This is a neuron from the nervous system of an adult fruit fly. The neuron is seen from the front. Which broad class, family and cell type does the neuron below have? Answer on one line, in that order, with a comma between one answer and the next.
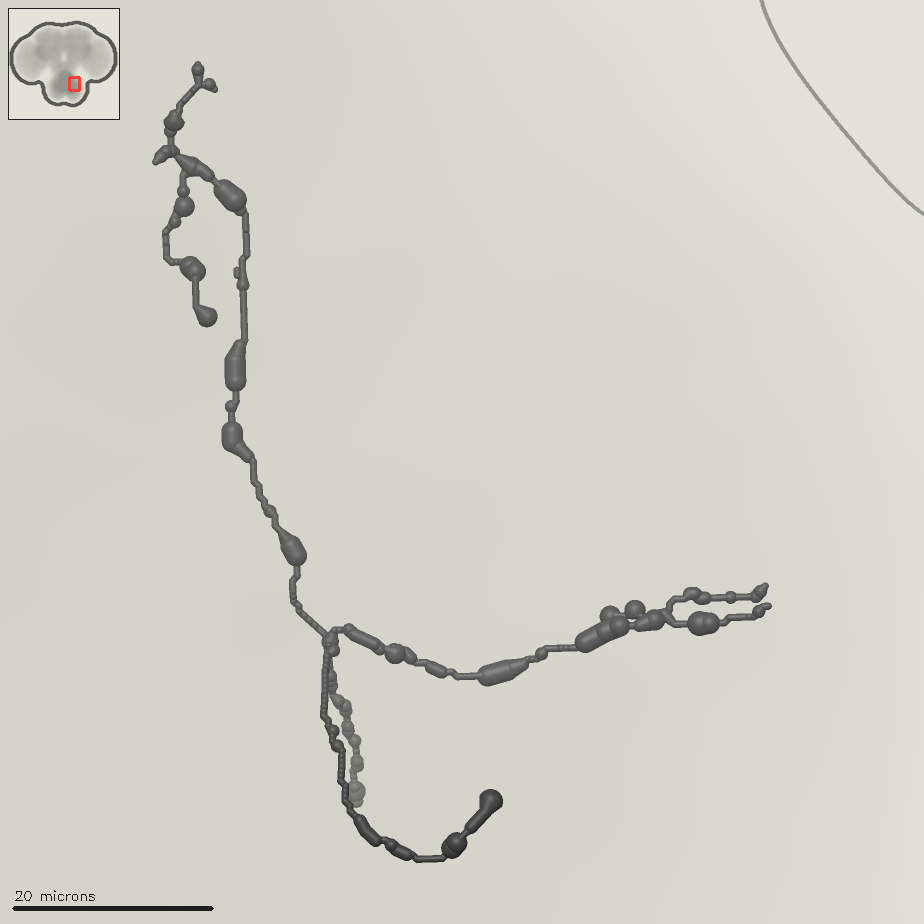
sensory neuron entering the nerve cord, class mechanosensory proprioceptive, SNpp50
